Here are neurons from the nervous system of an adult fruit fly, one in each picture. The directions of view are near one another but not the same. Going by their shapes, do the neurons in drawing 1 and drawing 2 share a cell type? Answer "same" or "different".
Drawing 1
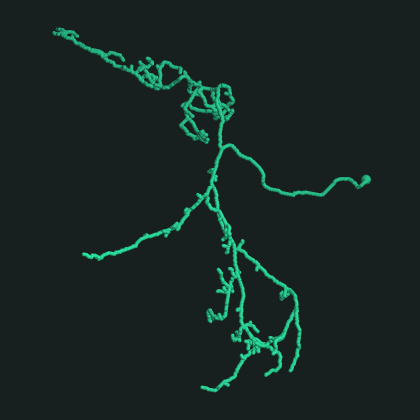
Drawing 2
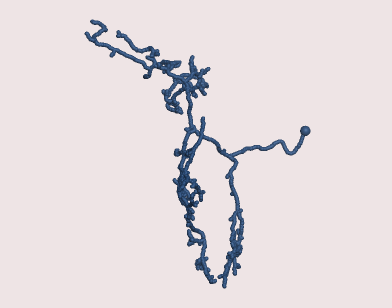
different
